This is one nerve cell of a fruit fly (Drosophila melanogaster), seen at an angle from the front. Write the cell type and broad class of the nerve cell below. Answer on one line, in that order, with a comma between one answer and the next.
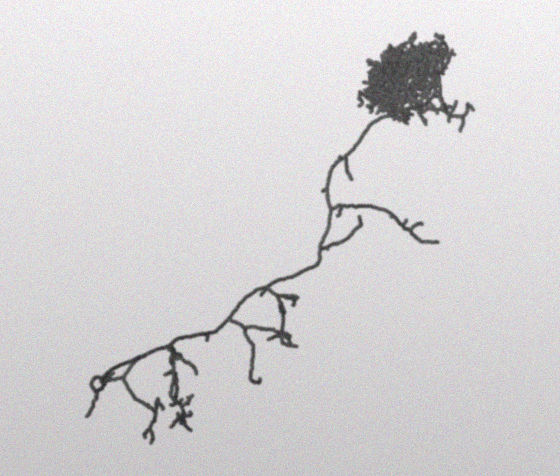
INXXX058, nerve-cord intrinsic neuron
